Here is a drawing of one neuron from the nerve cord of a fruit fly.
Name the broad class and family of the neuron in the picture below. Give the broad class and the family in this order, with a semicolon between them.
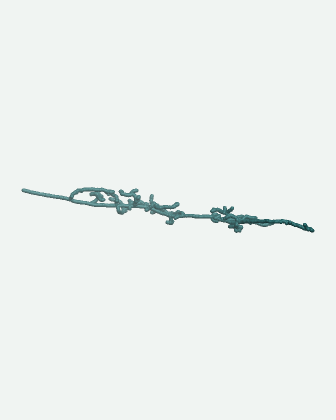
descending neuron; DNp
